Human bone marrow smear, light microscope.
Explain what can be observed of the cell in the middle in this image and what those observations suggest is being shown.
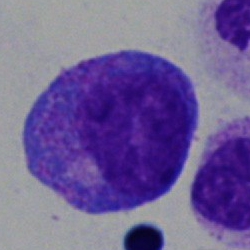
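First, the outline is round to oval with a smooth edge. Next, the chromatin is finely stippled rather than clumped into dark blocks. Then, the cytoplasm: fine pinkish-purple granules are scattered in it, and no vacuoles are seen. Finally, it is a promyelocyte.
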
